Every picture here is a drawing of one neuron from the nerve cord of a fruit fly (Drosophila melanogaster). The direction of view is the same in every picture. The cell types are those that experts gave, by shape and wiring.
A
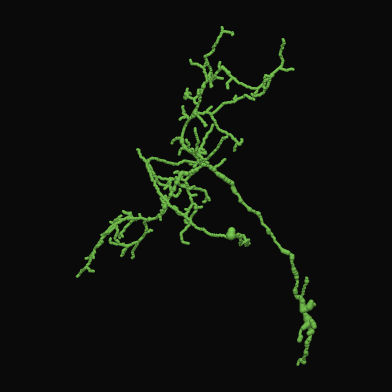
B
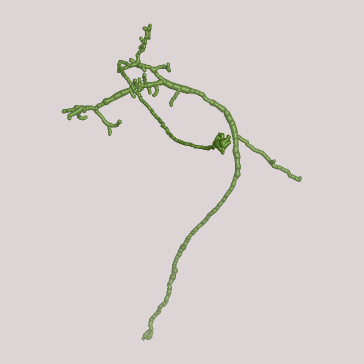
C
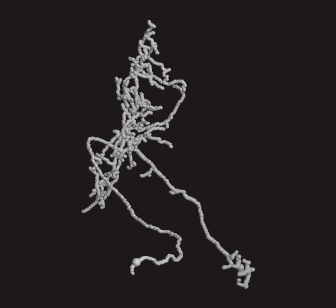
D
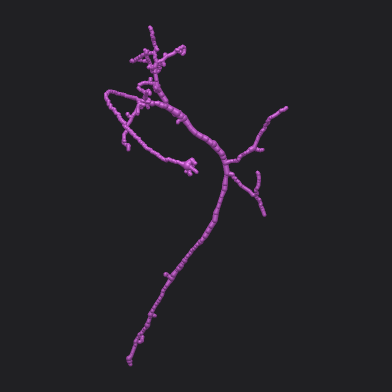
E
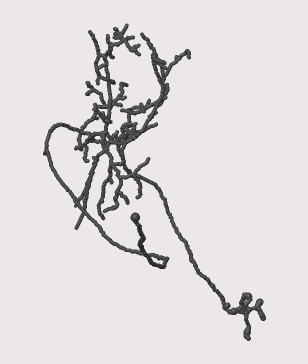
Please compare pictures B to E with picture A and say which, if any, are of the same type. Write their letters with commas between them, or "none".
C, E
